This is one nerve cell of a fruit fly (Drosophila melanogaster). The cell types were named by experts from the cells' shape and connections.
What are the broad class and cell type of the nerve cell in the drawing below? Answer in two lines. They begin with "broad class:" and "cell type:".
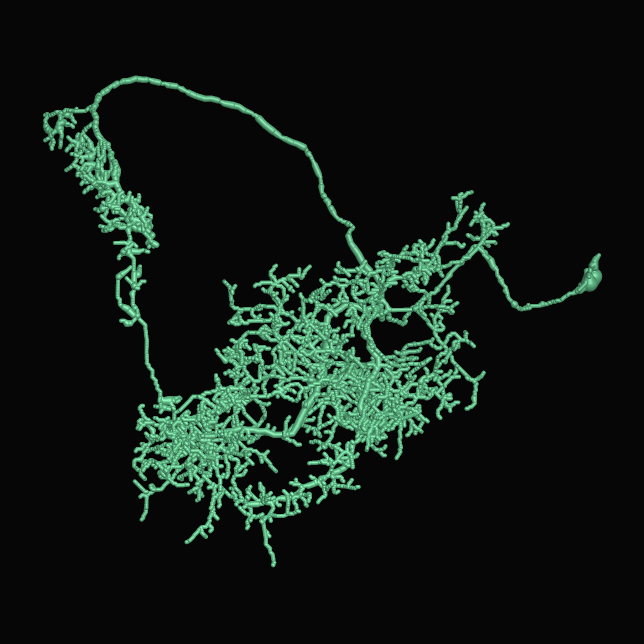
broad class: central-brain intrinsic neuron
cell type: CL029_a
